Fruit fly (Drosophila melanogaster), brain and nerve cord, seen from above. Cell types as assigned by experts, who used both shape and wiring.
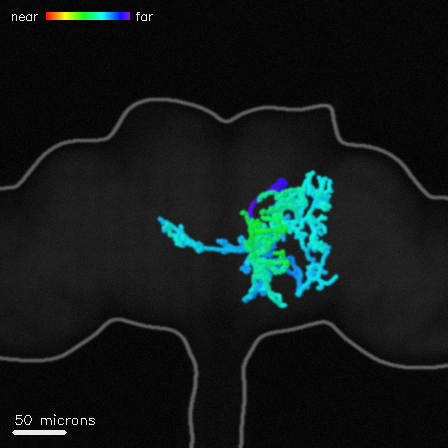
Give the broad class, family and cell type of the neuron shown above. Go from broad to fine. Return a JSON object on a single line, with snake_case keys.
{"broad_class": "central-brain intrinsic neuron", "family": "hemilineage MX3", "cell_type": "CB0397"}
